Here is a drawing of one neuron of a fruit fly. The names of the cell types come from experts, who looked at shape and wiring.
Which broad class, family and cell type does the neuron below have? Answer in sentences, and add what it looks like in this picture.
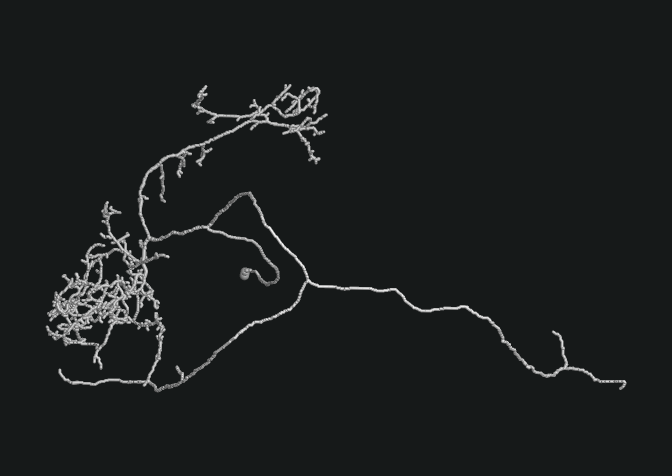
It is a central-brain intrinsic neuron. Its family is hemilineage LALv1_ventral. Its cell type is CB2132. The picture shows dozens of branch ends. In this view it is wider than it is tall.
